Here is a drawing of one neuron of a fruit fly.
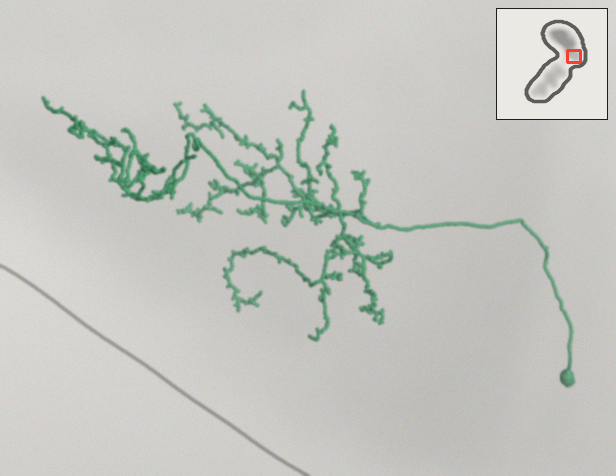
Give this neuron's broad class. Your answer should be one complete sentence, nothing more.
As a broad class, optic-lobe intrinsic neuron covers the neuron.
